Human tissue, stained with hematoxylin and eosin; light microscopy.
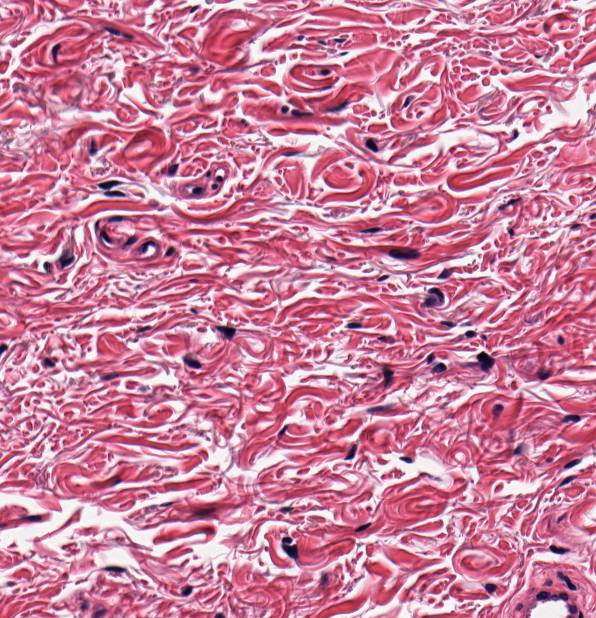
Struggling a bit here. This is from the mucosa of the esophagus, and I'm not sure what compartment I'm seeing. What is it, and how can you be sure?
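Loose connective tissue, here with densely packed collagen bundles, fills the entire field; no epithelium is present. Its bundles run in many directions, cut lengthwise, obliquely and across, and many are wavy or curled into whorls.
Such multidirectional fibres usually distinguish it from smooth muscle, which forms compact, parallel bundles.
Sparse, small, dark spindle-shaped fibroblast nuclei lie between the bundles.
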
